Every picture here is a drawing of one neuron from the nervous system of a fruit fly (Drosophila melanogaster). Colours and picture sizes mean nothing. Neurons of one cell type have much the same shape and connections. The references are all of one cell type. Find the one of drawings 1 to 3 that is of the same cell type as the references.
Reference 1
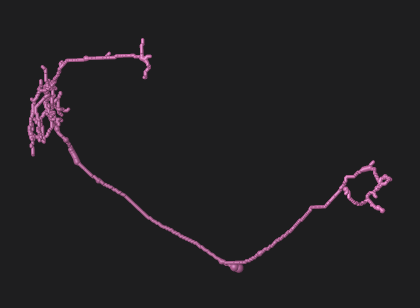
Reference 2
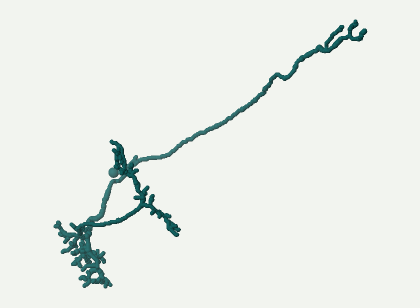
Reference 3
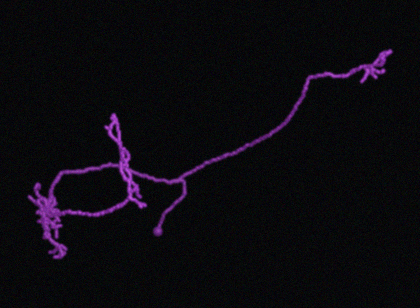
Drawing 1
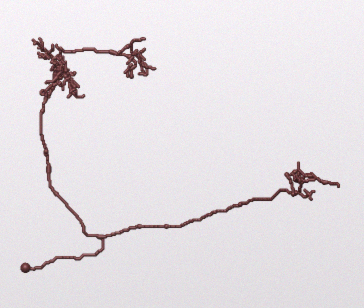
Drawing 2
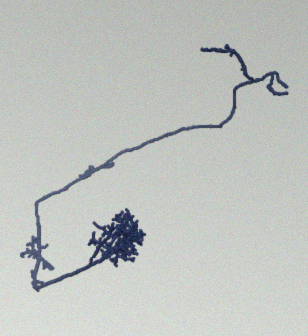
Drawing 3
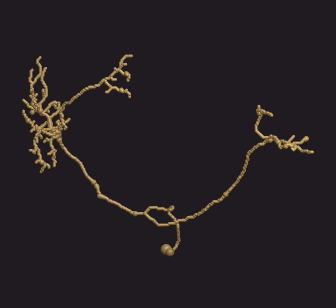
3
